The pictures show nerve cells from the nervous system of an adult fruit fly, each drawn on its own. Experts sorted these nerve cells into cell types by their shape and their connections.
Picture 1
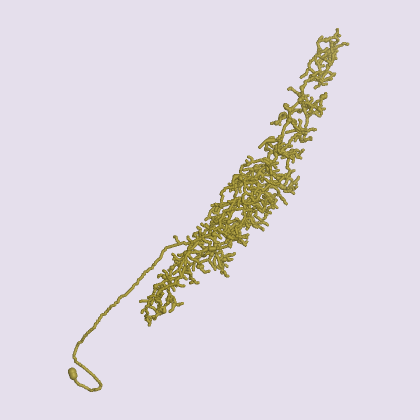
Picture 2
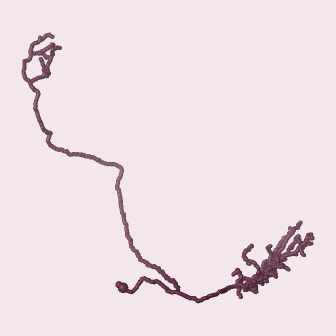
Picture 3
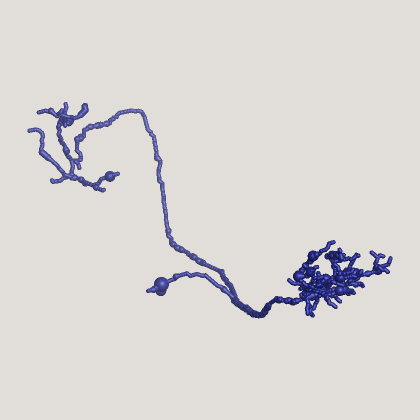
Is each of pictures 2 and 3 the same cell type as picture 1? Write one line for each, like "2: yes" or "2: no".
2: no
3: no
